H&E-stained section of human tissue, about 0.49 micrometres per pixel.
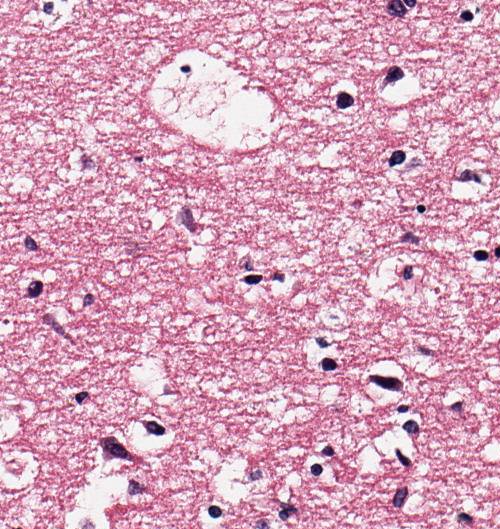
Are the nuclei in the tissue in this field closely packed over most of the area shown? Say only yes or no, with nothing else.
No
